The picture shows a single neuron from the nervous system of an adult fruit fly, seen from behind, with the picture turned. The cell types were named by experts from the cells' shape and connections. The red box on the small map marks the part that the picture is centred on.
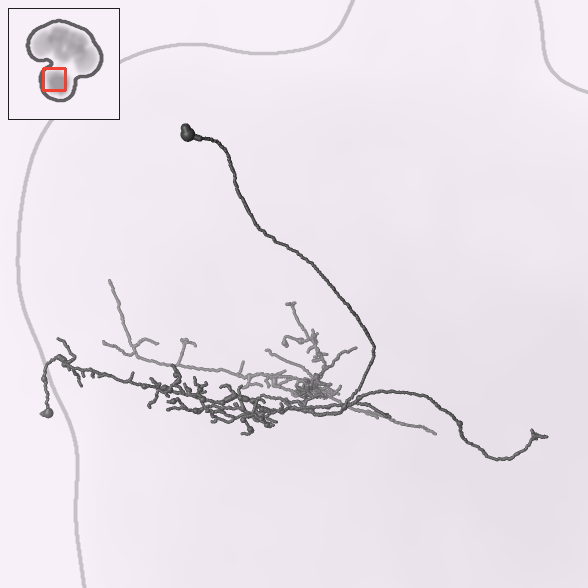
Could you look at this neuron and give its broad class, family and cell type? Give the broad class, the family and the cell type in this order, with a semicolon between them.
nerve-cord intrinsic neuron; hemilineage 23B; IN23B072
